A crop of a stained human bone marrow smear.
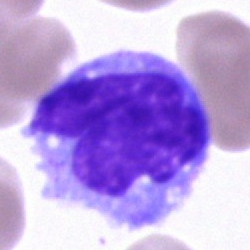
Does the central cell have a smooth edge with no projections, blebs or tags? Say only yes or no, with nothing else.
No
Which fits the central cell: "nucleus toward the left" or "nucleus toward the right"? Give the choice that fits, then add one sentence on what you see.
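Nucleus toward the right. Most of the cytoplasm lies below and to the left of the nucleus.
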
